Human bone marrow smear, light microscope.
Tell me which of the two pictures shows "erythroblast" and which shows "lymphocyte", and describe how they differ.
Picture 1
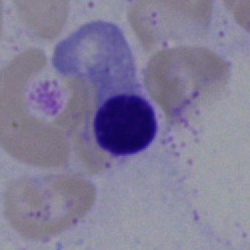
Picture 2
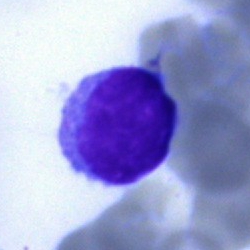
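Let me see: the erythroblast is in picture 1, and the lymphocyte is in picture 2. In the erythroblast, the nucleus is a uniform, very dark purple, and I can't make out any chromatin pattern or any nucleoli.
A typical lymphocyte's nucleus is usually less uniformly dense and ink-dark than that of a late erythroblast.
That nucleus sits at the lower end of the cell rather than in its centre, and the cytoplasm, larger in area than the nucleus, stretches irregularly upward and to the left. I find no granules in that cytoplasm. The lymphocyte, by contrast, is roughly round, and its nucleus fills most of the cell. Its cytoplasm is scant, showing mainly as a narrow rim along the left edge that is a paler blue-violet than the nucleus.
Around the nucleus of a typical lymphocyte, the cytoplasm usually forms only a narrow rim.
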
